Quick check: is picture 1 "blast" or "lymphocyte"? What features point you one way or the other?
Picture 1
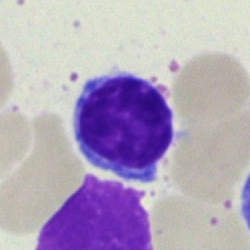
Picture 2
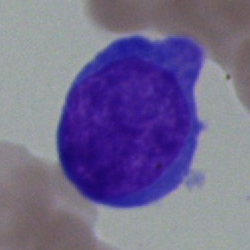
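The lymphocyte is in picture 1 and the blast in picture 2. Chromatin: in the lymphocyte it stains deep purple and appears dense, with small paler patches; in the blast it is fine and evenly spread, without coarse clumps.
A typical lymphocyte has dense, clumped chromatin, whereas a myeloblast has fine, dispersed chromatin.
Cytoplasm: each cell has only a narrow rim, widest along the lower edge in the lymphocyte and at the upper right in the blast. Its colour is blue in the lymphocyte and deep blue in the blast. Neither shows cytoplasmic granules.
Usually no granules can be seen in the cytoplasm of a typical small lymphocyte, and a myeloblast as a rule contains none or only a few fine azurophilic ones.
Outline and surroundings: the lymphocyte is roughly round; the blast has a blunt bulge of cytoplasm projecting from its upper right, and pale red cells lie against it at the top and lower left.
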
